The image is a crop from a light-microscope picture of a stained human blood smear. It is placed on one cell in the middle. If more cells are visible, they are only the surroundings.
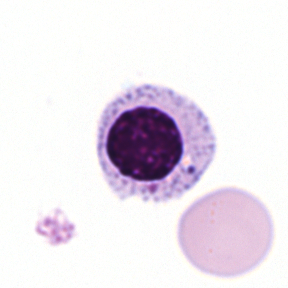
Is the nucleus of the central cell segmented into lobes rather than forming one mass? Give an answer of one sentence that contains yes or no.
No, what this cell has is an undivided, compact round, oval or kidney-shaped nucleus.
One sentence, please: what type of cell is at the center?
Centrally within this crop lies an erythroblast.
